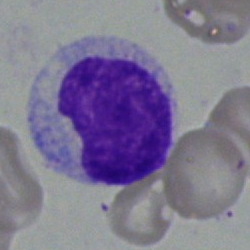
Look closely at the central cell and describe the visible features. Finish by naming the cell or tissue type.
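A notch on the left side of the nucleus gives it a kidney shape. The nucleus is placed toward the right, so the band of cytoplasm is wider on the left. The chromatin is deep purple and mottled, not smooth. Fine lilac granules are scattered through the cytoplasm. The cell is a metamyelocyte.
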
